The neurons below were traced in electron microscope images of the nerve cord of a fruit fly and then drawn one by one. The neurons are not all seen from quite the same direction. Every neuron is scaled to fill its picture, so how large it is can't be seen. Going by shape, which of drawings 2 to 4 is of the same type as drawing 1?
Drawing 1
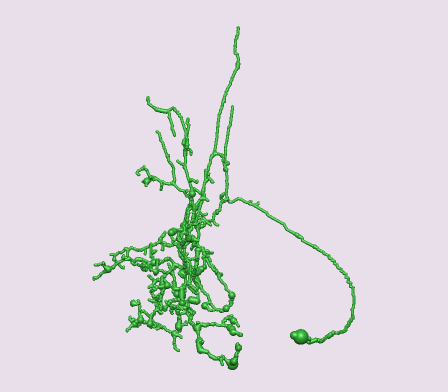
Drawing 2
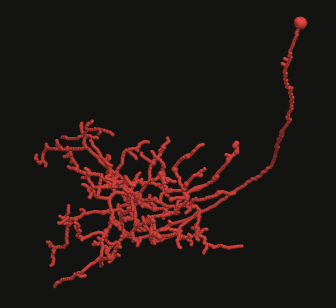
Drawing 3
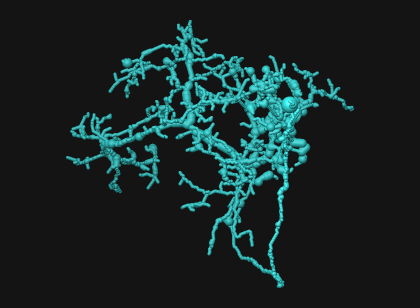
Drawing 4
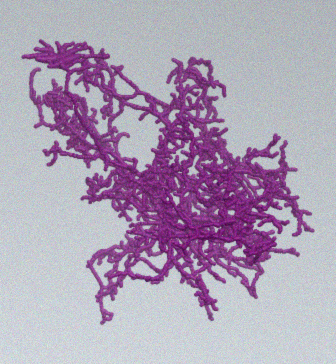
2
